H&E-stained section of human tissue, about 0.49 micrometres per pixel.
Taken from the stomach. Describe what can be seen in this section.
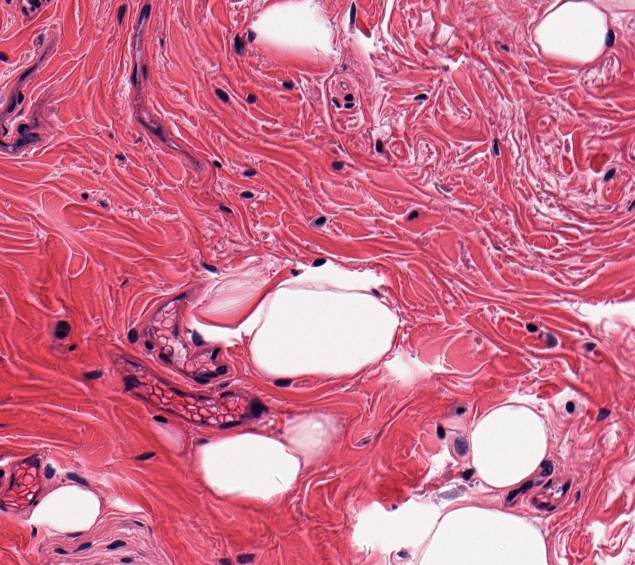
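Wavy, densely packed pink collagen bundles in many directions fill most of the field. Sparse fibroblasts with small, dark, elongated nuclei among them. Several clear, rounded empty spaces scattered throughout; largest near centre. No epithelial surface lining anywhere.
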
